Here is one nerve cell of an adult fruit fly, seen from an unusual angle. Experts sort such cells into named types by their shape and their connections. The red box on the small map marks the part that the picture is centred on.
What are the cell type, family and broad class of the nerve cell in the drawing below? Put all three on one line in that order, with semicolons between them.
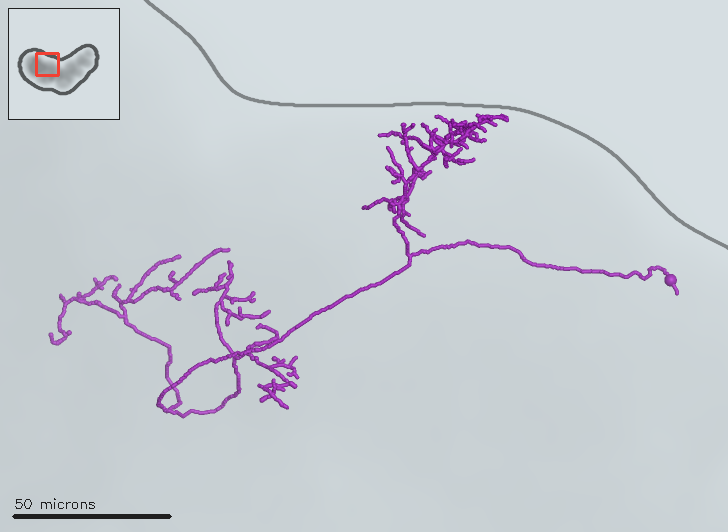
FB8H; hemilineage DL1_dorsal; central-brain intrinsic neuron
